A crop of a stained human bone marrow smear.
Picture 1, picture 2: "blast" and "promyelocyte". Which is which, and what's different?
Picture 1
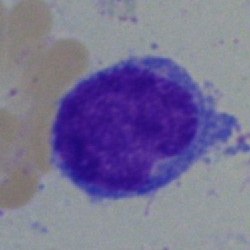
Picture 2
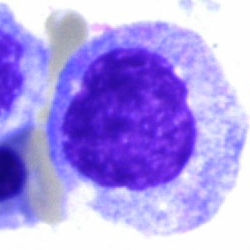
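Picture 1 is the blast, and picture 2 is the promyelocyte. Start with the blast: its outline is roughly round to oval, and its chromatin is finely granular and stains deep purple.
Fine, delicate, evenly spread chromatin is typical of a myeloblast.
Its cytoplasm is only a scant blue rim, widest on the right side, and you will find no distinct granules in it.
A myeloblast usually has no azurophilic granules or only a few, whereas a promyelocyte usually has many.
Along the right edge of the blast there are ragged, irregular blue projections. Now move to the promyelocyte, whose outline is irregular, with a bumpy border on its right side. Its cytoplasm is abundant, which is the plainest difference from the scant rim of the blast. The nucleus sits toward the left of the cell, so a wider band of cytoplasm is left on the right.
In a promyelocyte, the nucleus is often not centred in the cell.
A grey, unstained smudge lies against the left side of the promyelocyte.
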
